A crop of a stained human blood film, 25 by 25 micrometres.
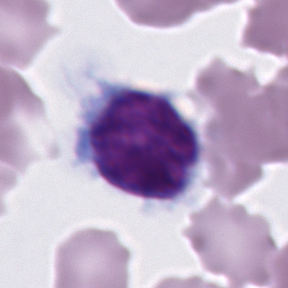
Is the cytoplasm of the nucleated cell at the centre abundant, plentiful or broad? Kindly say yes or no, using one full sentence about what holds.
No, the cell has scant cytoplasm instead of a broad area.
